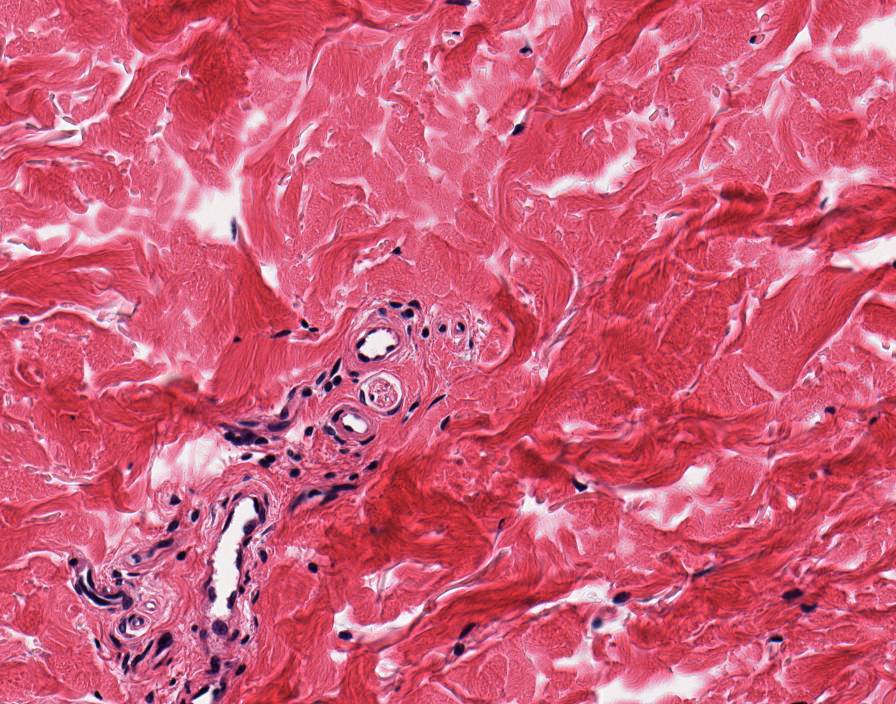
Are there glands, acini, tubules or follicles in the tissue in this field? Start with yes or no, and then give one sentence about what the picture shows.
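No. No epithelium or glands are present anywhere in the field.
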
